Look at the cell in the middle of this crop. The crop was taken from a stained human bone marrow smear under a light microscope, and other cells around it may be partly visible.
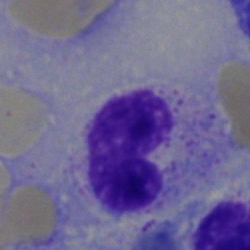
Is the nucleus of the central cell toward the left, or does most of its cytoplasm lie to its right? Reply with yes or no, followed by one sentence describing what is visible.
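Yes. The nucleus sits toward the left, leaving a wider band of cytoplasm on the right.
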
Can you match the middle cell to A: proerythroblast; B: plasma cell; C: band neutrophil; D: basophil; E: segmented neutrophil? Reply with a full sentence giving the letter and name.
In this crop the central cell is a band neutrophil, which option C correctly states.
